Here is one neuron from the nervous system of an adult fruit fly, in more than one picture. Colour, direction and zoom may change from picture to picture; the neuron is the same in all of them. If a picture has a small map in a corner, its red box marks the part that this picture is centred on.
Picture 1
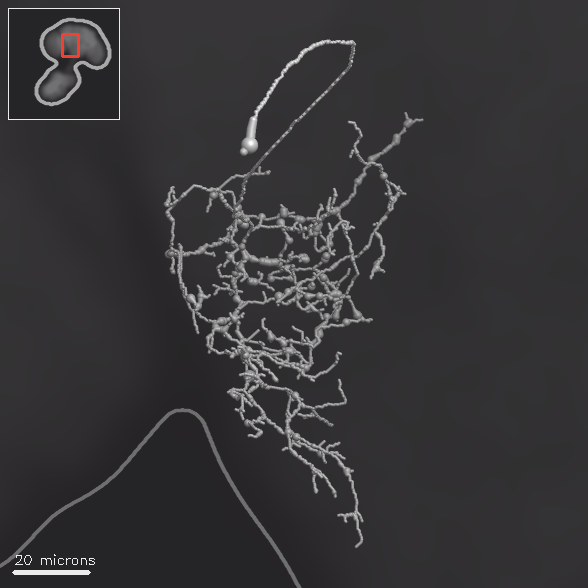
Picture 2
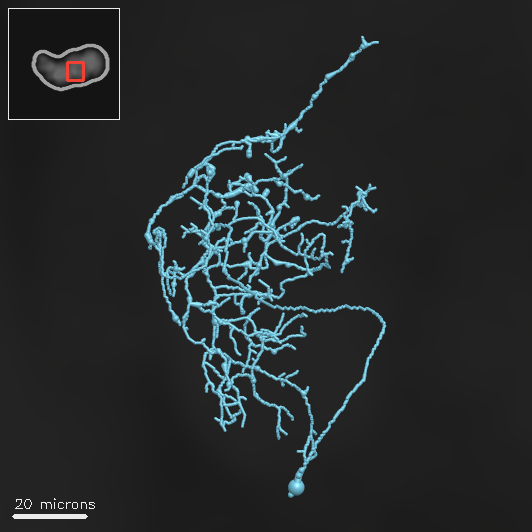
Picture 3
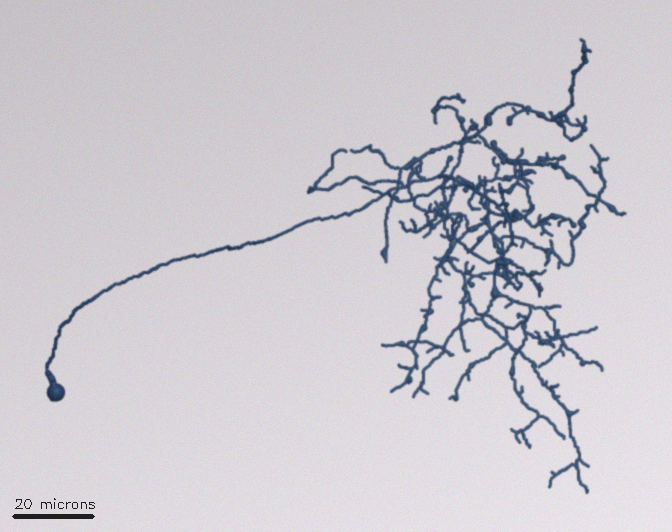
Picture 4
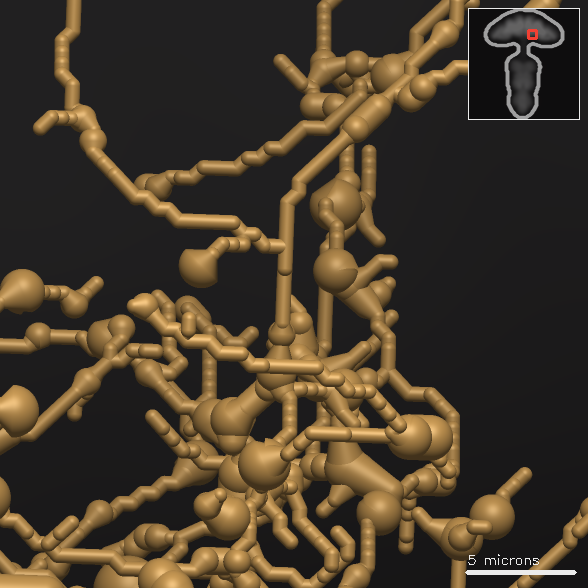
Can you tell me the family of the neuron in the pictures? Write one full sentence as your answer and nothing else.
The family grouping of the neuron is hemilineage WEDa2.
